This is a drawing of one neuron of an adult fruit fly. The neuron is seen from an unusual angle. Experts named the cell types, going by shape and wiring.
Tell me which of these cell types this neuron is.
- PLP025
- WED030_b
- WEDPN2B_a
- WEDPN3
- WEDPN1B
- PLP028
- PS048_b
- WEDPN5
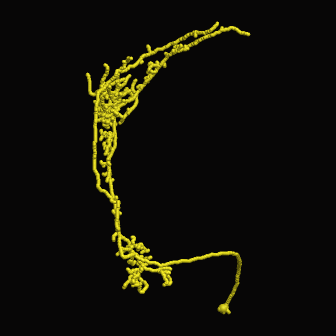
WEDPN3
